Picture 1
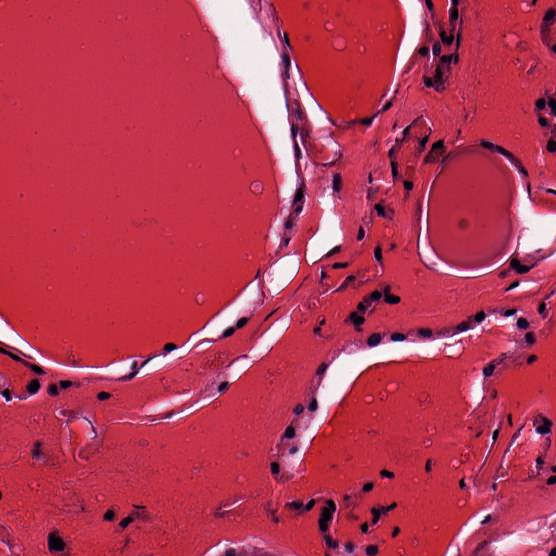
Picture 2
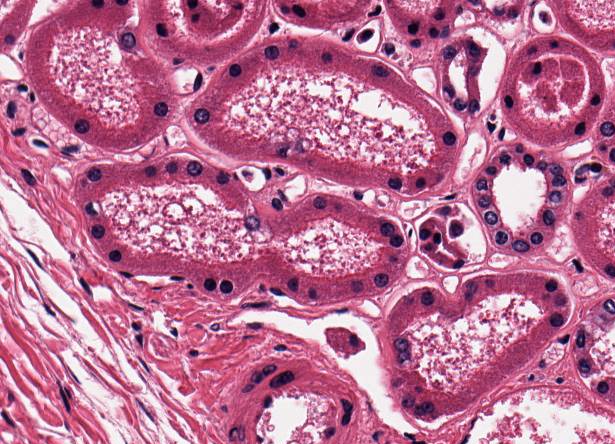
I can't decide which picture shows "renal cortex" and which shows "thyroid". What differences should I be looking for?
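Looking at the two, picture 1 is thyroid and picture 2 is renal cortex. In the first, follicles of homogeneous pink-red colloid fill most of the field, the largest at upper left, and a small round one sits at upper right between larger follicles. I notice their lining is flattened epithelium, its nuclei thin, elongated, small, dark and uniform, with no clearing or overlapping. In the second, closely packed tubules cut in cross and oblique section take up most of the field. The large ones have a single layer of cells with deeply eosinophilic cytoplasm, and their round dark nuclei sit near the cell base, next to the outer edge of the tubule. Between the tubules I see only scant interstitium containing thin-walled capillaries.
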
